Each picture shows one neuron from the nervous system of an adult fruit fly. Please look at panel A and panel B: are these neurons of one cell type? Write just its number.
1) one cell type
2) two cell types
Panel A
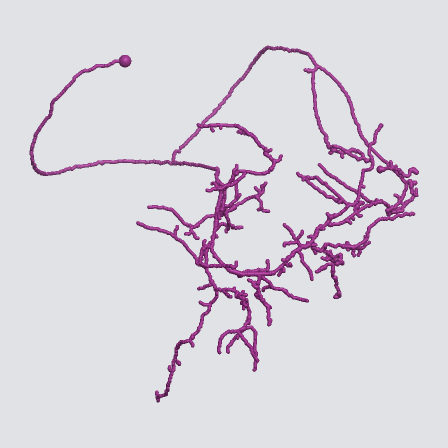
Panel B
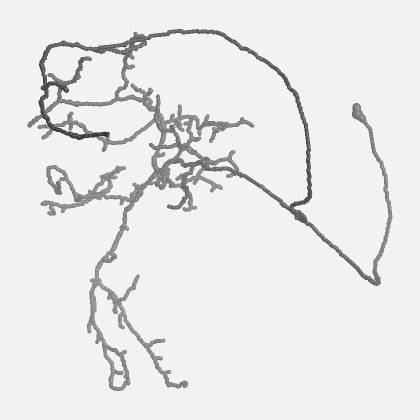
1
